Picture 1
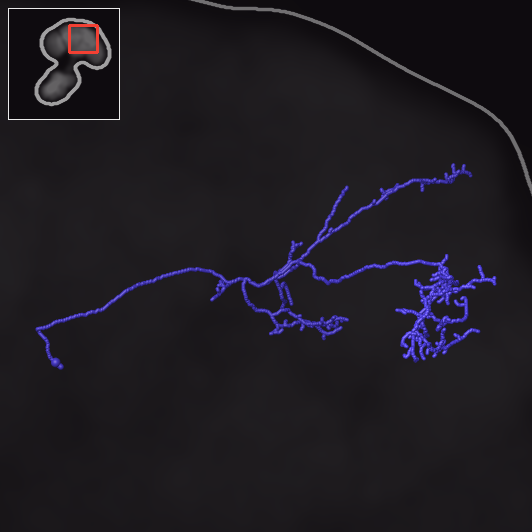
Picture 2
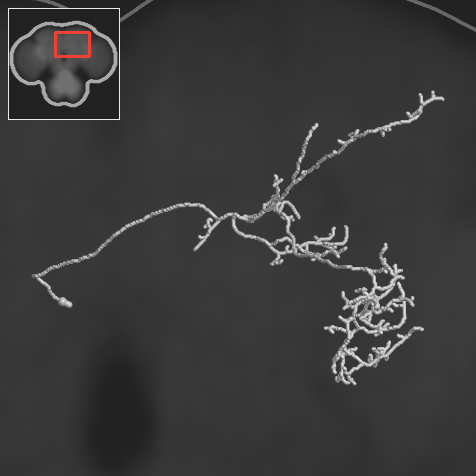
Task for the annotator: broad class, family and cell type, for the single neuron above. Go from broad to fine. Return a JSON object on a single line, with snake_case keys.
{"broad_class": "central-brain intrinsic neuron", "family": "hemilineage DM6_posterior", "cell_type": "AVLP580"}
